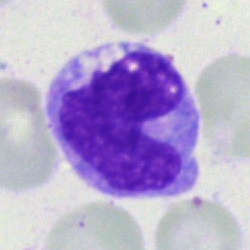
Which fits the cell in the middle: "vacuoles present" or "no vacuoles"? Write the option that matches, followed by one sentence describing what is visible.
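Vacuoles present. Small clear vacuoles lie in the cytoplasm at the upper left of the cell.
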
